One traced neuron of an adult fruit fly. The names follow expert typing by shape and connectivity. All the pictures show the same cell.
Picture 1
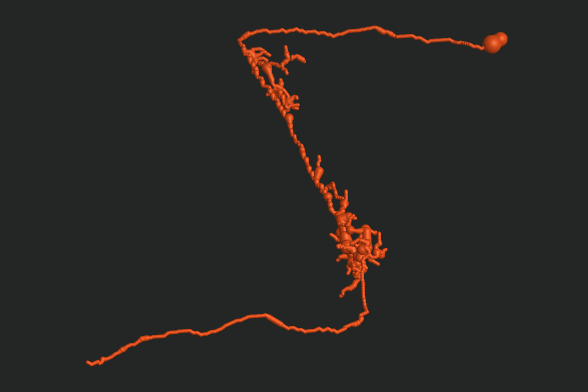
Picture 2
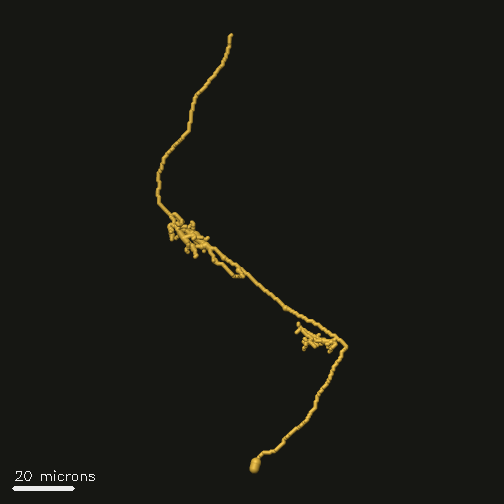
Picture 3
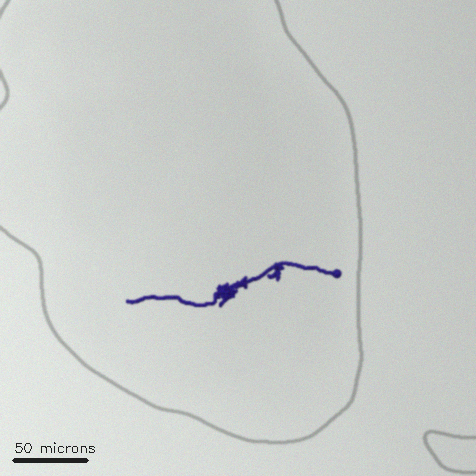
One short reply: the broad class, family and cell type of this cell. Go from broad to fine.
optic-lobe intrinsic neuron; C; C3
